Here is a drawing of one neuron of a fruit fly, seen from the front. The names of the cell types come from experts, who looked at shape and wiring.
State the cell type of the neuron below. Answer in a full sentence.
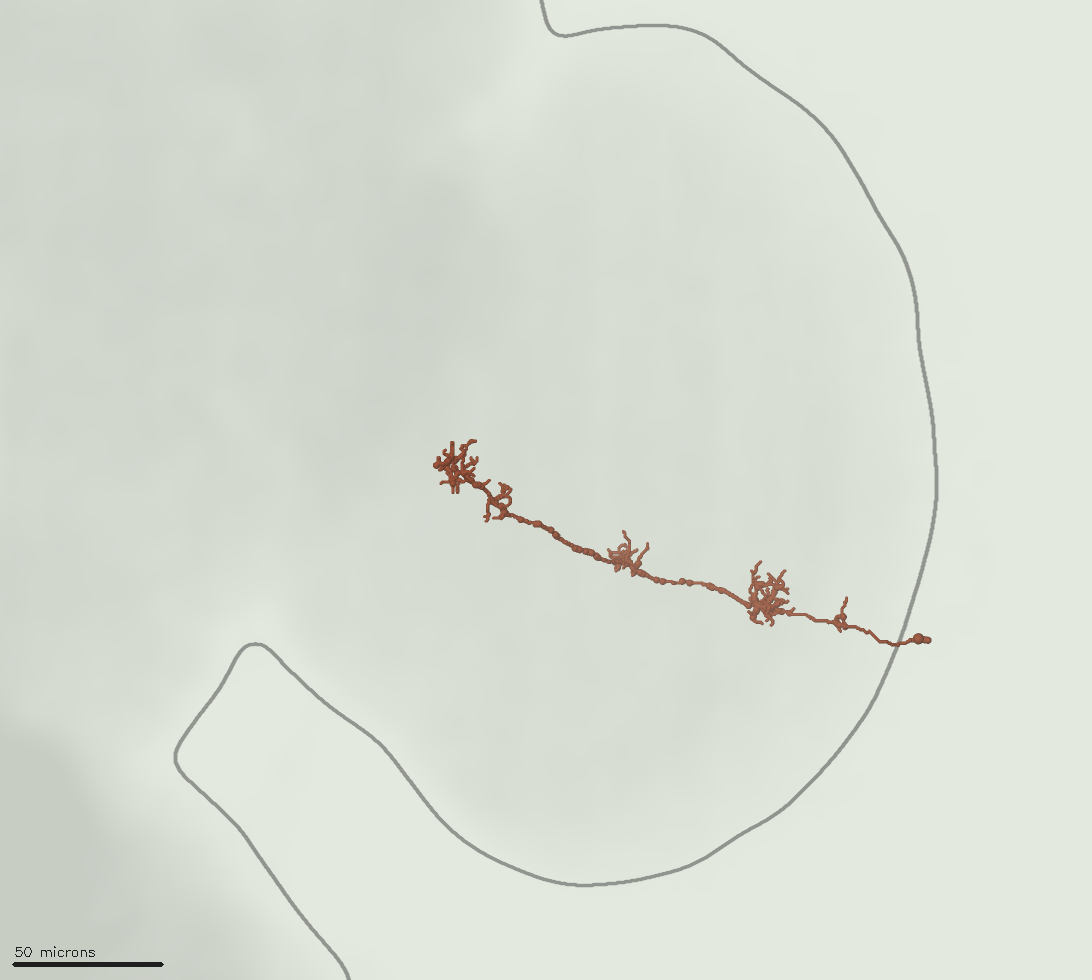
The cell type is TmY17.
